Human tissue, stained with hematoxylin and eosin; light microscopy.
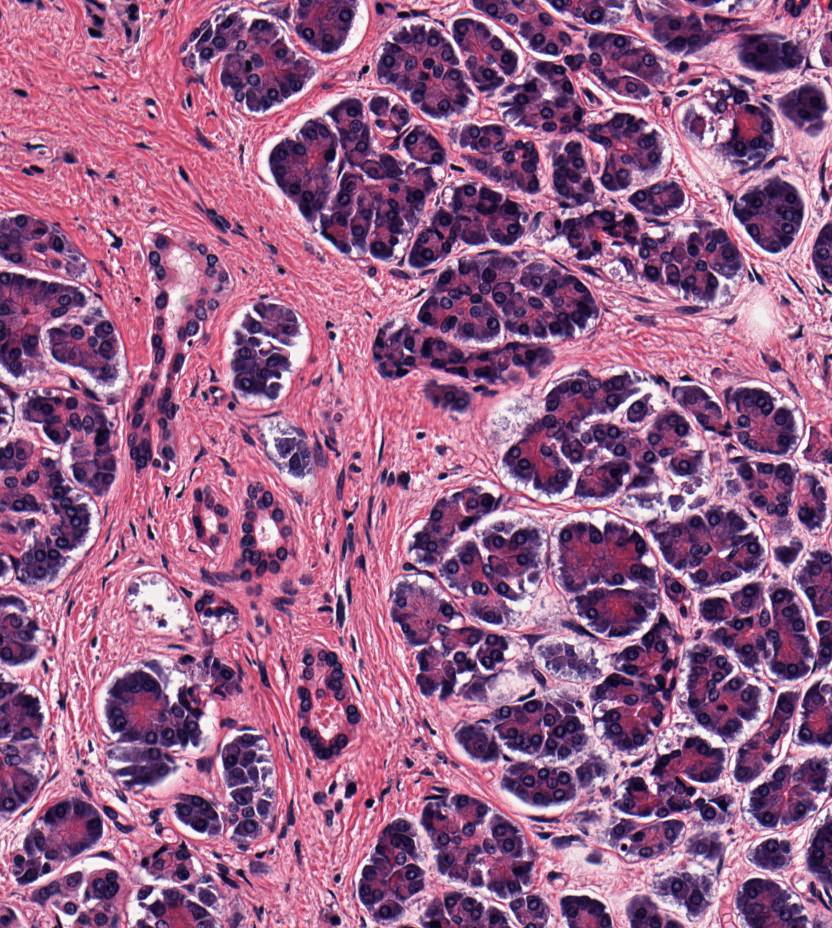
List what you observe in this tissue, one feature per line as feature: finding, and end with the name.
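Architecture: clustered acini forming lobules
Stromal band: broad, fibrous, running from upper left down through the middle
Acini: rounded nests of cells
Acinar nuclei: round, toward the outer edge of each acinus
Acinar cytoplasm: deep purple, pinker toward each acinus centre
Stroma: dense pink collagen with scattered spindle-shaped nuclei
Name: pancreas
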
